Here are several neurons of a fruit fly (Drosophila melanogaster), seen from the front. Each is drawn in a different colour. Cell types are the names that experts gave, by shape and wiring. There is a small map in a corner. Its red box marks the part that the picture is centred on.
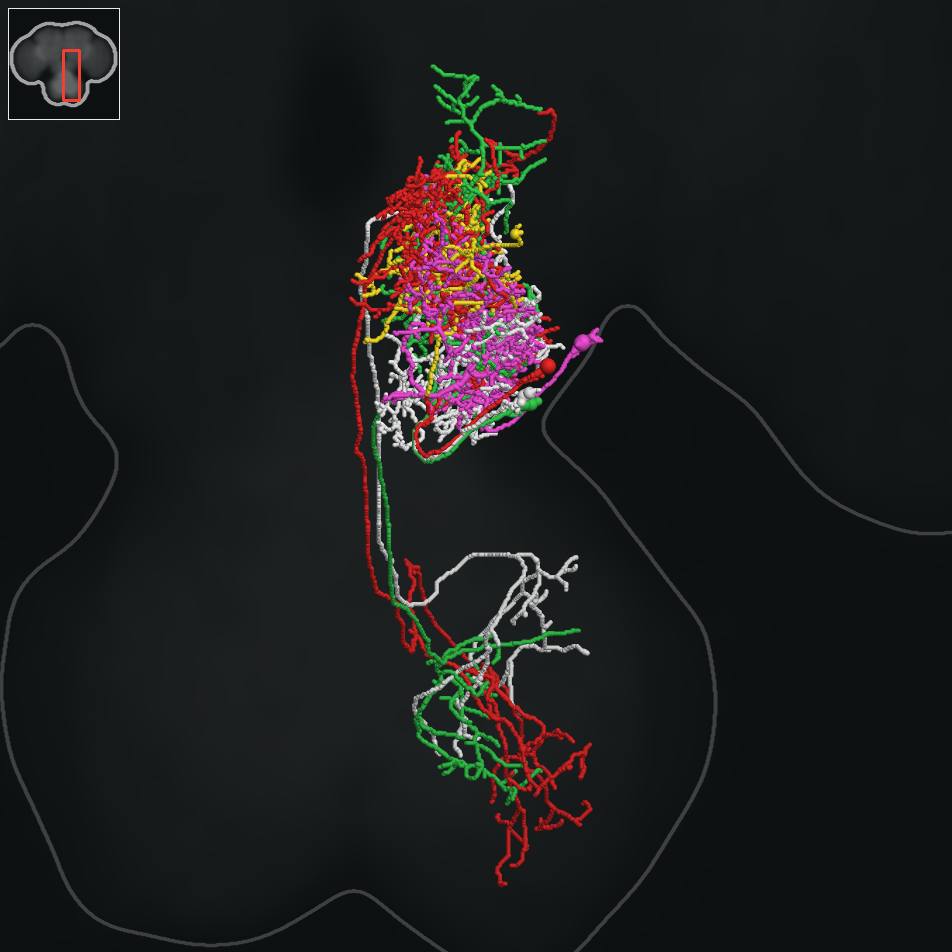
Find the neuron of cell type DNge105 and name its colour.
white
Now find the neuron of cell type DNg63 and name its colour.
red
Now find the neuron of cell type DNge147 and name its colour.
green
